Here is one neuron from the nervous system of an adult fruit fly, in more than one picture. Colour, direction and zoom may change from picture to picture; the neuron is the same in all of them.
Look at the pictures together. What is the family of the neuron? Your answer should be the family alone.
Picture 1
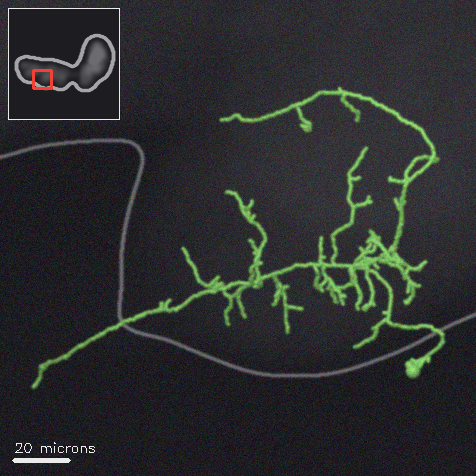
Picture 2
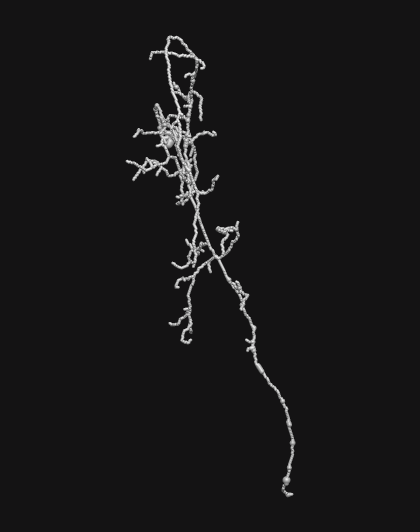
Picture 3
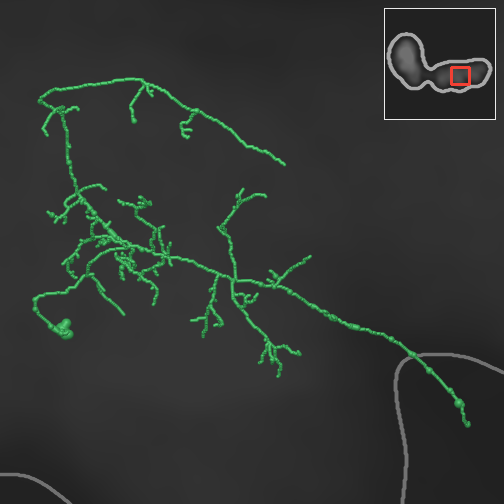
hemilineage 15B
